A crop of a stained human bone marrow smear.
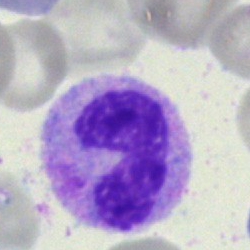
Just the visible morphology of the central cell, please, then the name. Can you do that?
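The outline of the cell is round and smooth. Its nucleus is deeply indented into a C shape, with the notch facing left. The chromatin is dense, clumped and dark purple, and fine pinkish-violet granules are scattered through the cytoplasm. The cell is a band neutrophil.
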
